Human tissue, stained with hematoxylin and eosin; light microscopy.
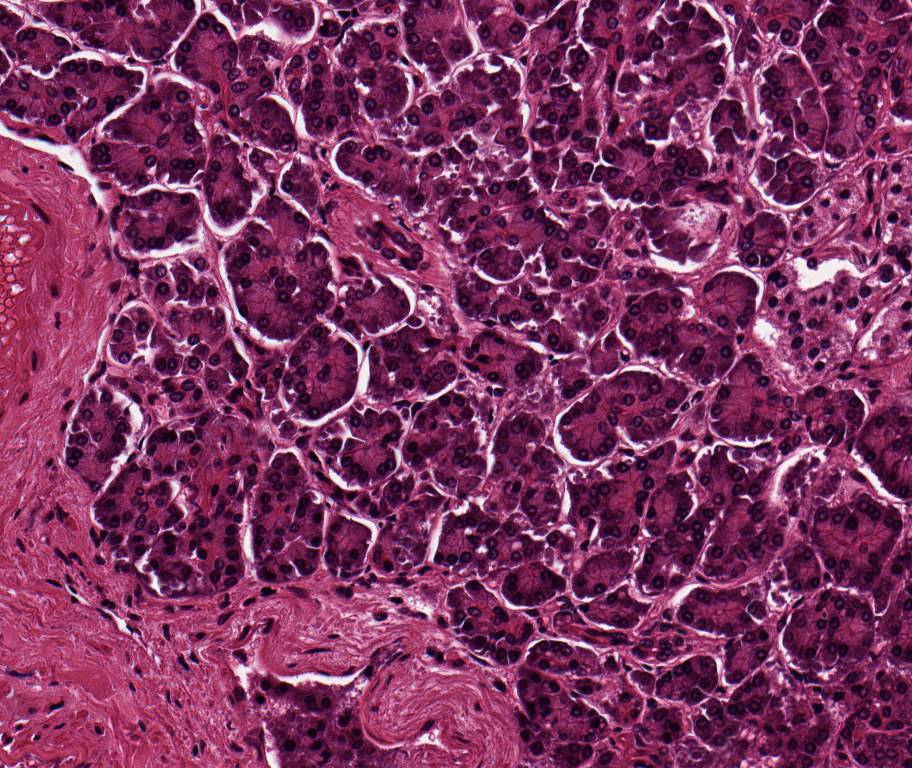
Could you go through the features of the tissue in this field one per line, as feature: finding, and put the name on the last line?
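Layout: closely packed acini from the top to the right edge
Left side: dense connective tissue along the left and lower left
Acini: rounded to polygonal clusters of pyramidal cells
Lumina: small and central, so look closely to find them
Cytoplasm: dense, deeply stained purple-magenta
Nuclei: one per cell, round and dark, toward the base
Name: pancreas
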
